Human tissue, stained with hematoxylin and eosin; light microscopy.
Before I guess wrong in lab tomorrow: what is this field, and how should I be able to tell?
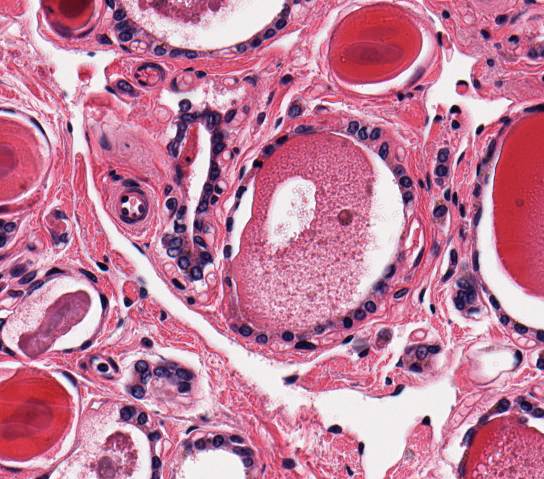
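The field shows the thyroid follicle, repeated as rounded units of varying size parted by strands of pink fibrous stroma. Each has a single lining of flattened to cuboidal cells with small dark round nuclei. A clear pale rim separates the dense red contents from that lining.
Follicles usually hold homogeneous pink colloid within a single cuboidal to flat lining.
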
